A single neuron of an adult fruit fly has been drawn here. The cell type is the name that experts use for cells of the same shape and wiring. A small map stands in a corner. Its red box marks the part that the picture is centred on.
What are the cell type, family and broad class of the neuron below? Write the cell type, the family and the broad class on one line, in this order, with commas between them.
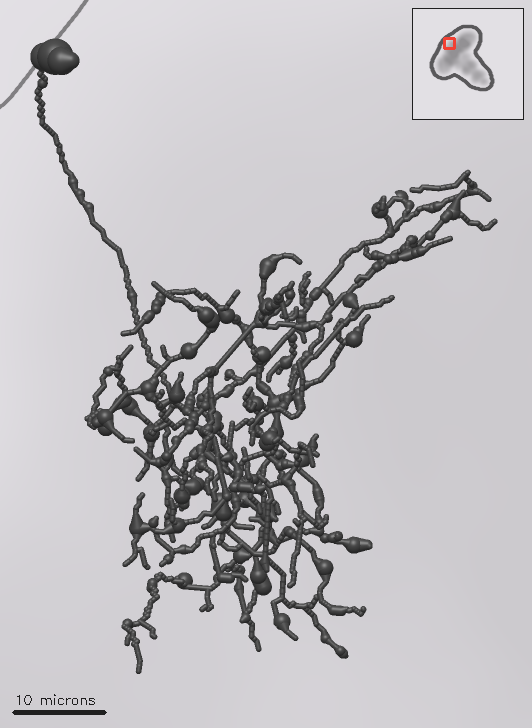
PRW015, hemilineage TRdm, central-brain intrinsic neuron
